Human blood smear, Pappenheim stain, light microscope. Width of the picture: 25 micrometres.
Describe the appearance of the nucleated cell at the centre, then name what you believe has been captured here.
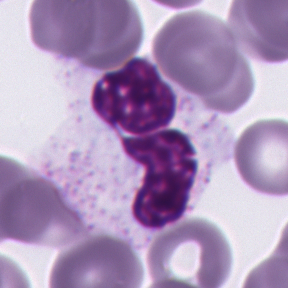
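Looking first at the nucleus, I see it split into two lobes, one above the other, with dark purple, coarsely clumped chromatin. Around it the cytoplasm is plentiful and very pale, nearly colourless, and fine pink-violet granules are scattered through it. This one is a segmented neutrophil.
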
